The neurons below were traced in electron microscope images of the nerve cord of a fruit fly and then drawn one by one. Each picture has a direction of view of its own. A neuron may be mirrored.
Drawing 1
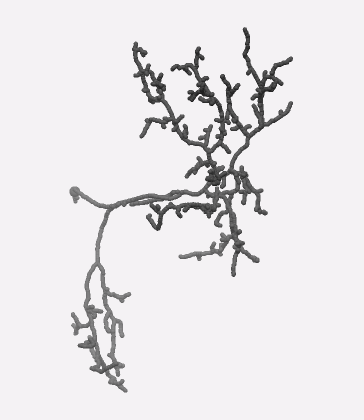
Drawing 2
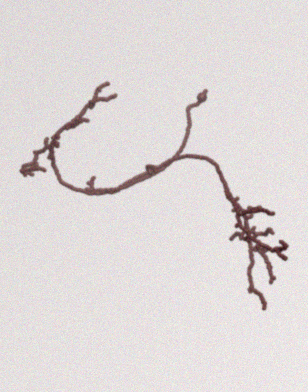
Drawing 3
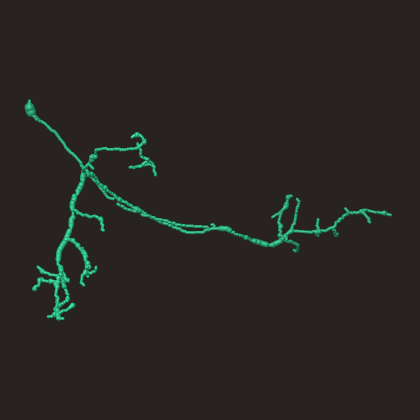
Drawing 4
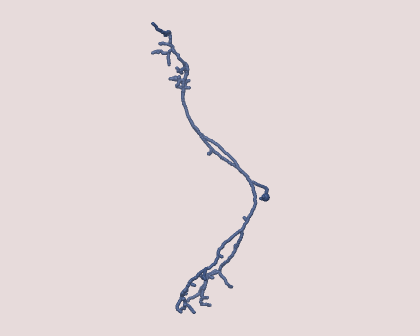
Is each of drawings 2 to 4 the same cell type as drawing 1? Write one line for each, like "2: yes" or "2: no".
2: yes
3: yes
4: yes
